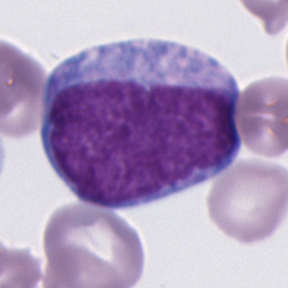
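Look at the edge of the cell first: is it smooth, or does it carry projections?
It is smooth, with no surface projections.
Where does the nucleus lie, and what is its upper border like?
Low in the cell, with most of the cytoplasm above it, and its upper border against the cytoplasm is nearly straight.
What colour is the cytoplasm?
Pale bluish, with a darker blue rim along the cell edge.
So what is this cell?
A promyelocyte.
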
